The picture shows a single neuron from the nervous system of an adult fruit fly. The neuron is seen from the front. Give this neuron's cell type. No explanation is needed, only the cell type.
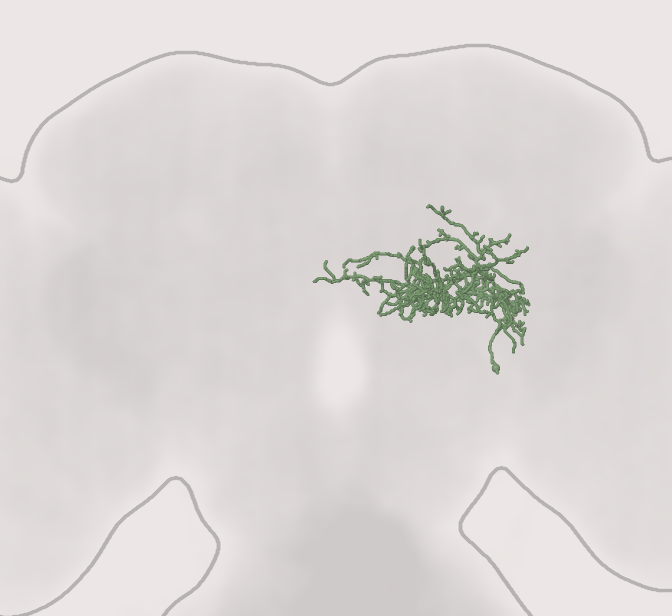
PLP214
